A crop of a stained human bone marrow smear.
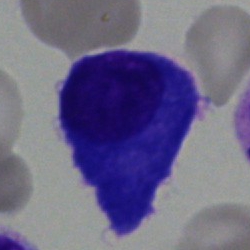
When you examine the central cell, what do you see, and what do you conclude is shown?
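Roughly triangular cell, narrowing to a blunt point at the bottom. Its nucleus stains darker purple than the cytoplasm around it, and that cytoplasm is abundant, a deep intense blue, running well below the nucleus into the tapering lower part. That's a plasma cell.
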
